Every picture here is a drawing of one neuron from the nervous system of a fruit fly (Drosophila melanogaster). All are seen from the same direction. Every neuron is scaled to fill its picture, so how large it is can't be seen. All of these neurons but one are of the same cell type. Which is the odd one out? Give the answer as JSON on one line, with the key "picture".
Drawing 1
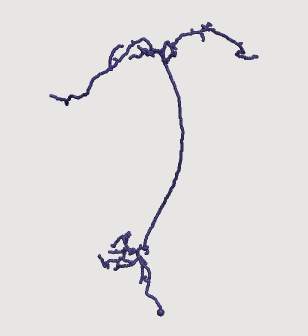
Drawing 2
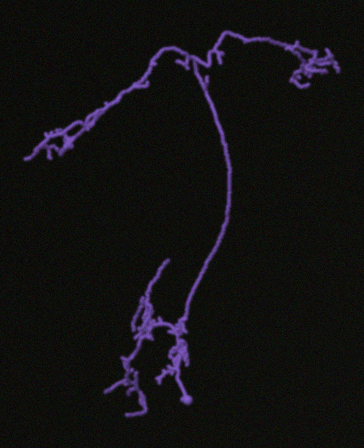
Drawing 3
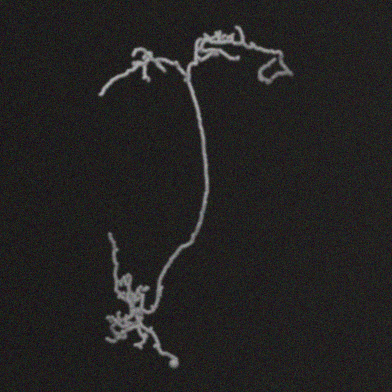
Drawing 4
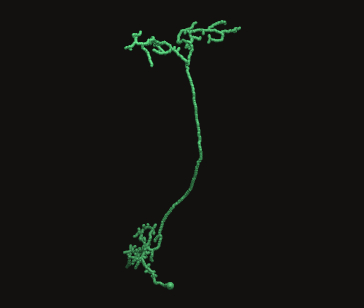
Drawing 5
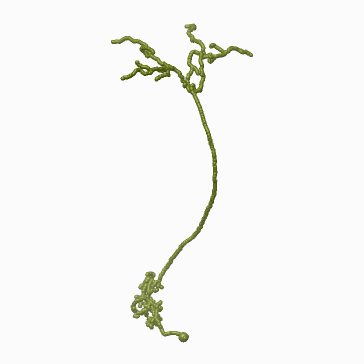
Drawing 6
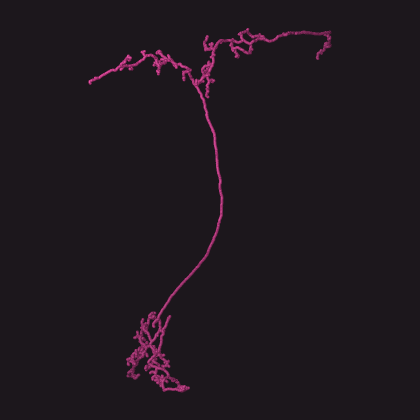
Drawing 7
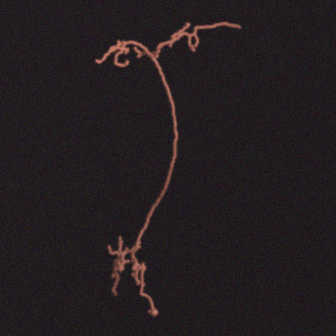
{"picture": 2}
